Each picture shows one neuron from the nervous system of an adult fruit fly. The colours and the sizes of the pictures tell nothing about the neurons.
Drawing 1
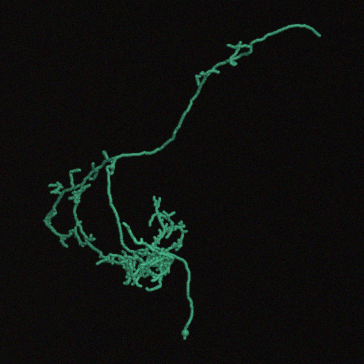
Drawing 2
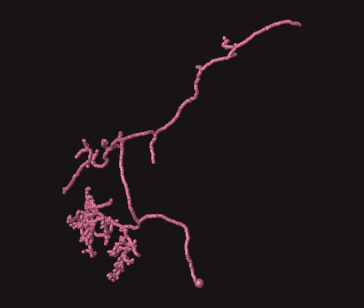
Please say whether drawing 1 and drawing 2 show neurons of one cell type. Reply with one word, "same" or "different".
different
